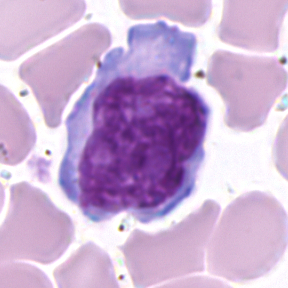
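Plasma cell at centre. Outline irregular and angular, not smoothly round. A single unlobed rounded nucleus fills most of the cell; its dark purple chromatin is clumped, with paler patches between. Cytoplasm is widest above the nucleus, a thin rim elsewhere.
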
